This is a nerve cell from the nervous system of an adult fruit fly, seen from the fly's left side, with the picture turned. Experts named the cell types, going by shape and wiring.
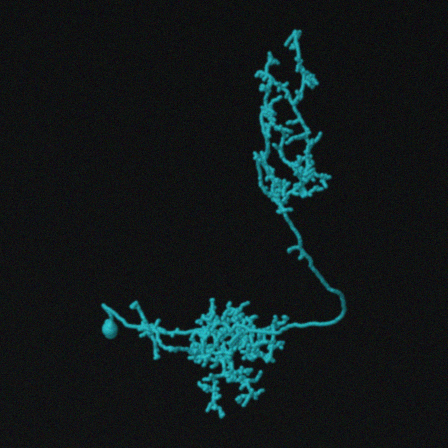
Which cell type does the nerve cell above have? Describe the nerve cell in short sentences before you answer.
The cell body is at the lower left of the picture. Dozens of branch ends can be seen. Its broad class is optic-lobe intrinsic neuron. It is of cell type Tm31.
